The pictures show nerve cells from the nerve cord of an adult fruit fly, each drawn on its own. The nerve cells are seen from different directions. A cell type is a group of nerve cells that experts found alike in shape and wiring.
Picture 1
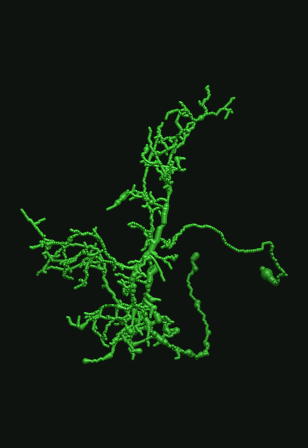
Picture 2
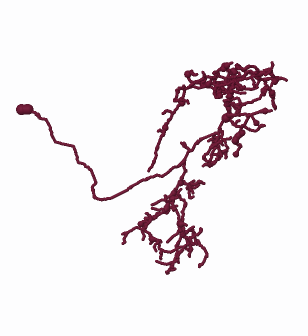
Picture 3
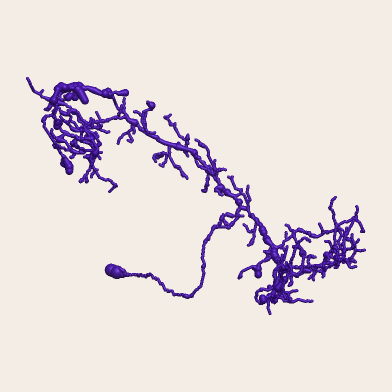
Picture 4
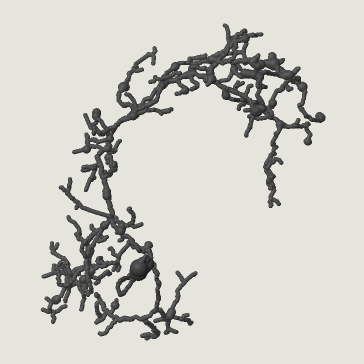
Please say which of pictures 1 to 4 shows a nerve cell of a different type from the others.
1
